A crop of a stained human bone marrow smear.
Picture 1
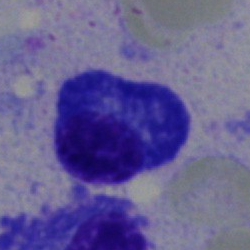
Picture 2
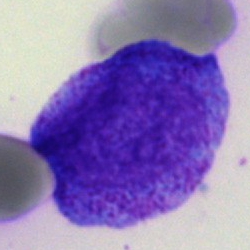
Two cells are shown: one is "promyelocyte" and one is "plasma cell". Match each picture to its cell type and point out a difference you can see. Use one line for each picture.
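Picture 1 – plasma cell. No distinct granules are seen within the cell.
Picture 2 – promyelocyte. The granules hide the nucleus, so its outline cannot be traced.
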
